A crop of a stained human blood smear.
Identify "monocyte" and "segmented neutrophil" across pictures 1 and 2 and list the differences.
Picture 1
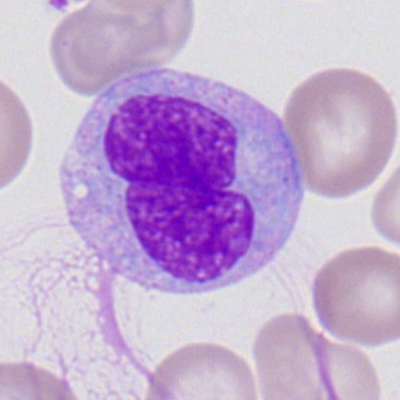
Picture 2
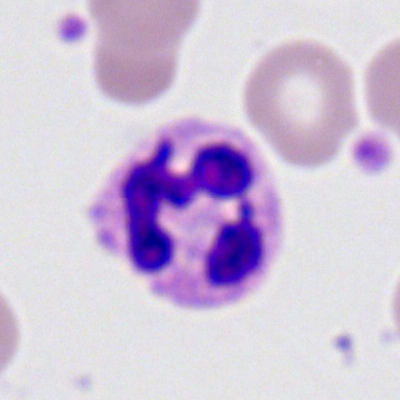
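Picture 1: monocyte. Picture 2: segmented neutrophil. Nucleus: in picture 1, a notch divides it into an upper and a lower lobe; in picture 2, it is split into several separate lobes. Picture 2 chromatin: dark purple, densely clumped. Cytoplasm: a moderate pale blue-grey rim around the nucleus in picture 1; plentiful and pale pinkish-lilac in picture 2. Granules: fine, faint and pinkish-lilac in picture 1; fine and faint in picture 2. Picture 1 also has one small clear vacuole in the cytoplasm on the left side of the cell.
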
